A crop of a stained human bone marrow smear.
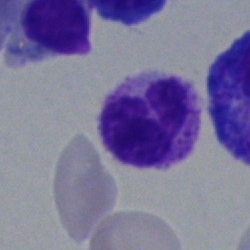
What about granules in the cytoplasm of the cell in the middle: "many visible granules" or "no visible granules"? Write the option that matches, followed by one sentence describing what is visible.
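Many visible granules. The cytoplasm contains fine purple granules.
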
